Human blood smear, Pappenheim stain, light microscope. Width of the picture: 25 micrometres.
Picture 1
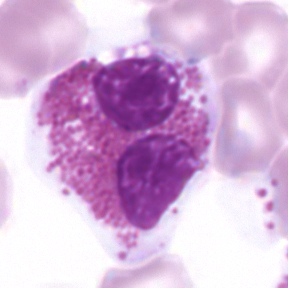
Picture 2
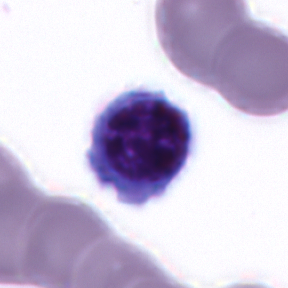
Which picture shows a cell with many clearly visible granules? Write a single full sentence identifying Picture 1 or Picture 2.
It is the cell in Picture 1 whose cytoplasm holds many visible granules.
